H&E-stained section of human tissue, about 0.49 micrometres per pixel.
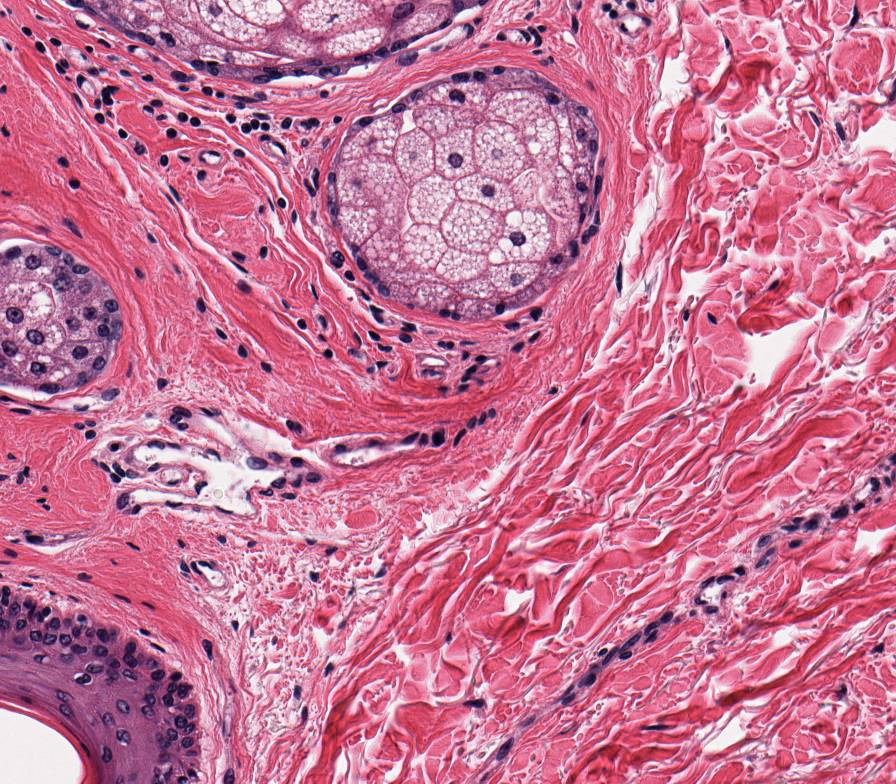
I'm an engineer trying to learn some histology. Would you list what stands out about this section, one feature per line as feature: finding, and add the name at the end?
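Arrangement: rounded sebaceous lobules in the upper left part; dense collagen filling the right half
Lobule cells: at upper centre, pale, finely vacuolated, foamy cytoplasm
Rim: a thin border of flattened cells with dark nuclei around the upper centre lobule
Epithelium: stratified squamous, curving around an empty lumen in the lower left corner
Specimen: skin of the suprapubic region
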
